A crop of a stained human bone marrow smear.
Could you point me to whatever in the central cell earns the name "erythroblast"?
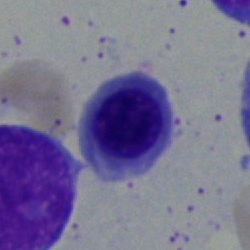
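Let me start with where the nucleus lies: near the centre, with cytoplasm visible all around it. That position goes with the name erythroblast.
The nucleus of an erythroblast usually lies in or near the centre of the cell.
Its chromatin is dark and densely stained, and a moderate rim of cytoplasm surrounds it. The cell outline, I notice, is slightly angular rather than perfectly round.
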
